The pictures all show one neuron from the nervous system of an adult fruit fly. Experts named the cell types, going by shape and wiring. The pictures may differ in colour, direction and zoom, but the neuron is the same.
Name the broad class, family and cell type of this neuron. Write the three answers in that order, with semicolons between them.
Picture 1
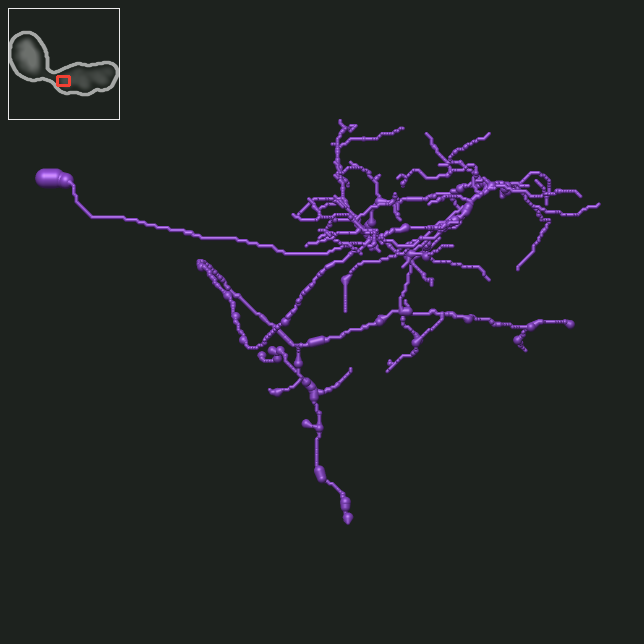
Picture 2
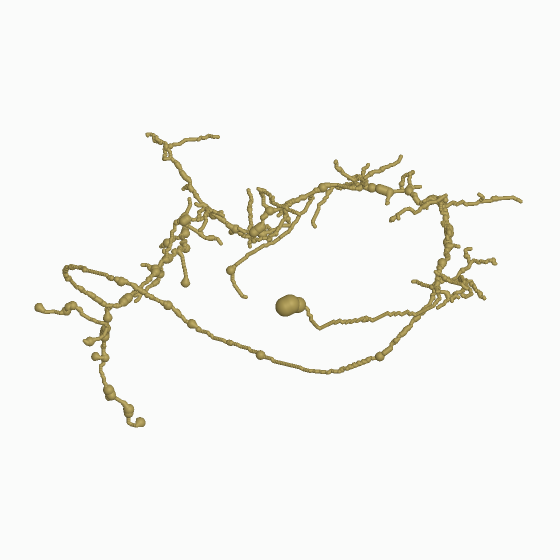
nerve-cord intrinsic neuron; hemilineage 01A; IN01A081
